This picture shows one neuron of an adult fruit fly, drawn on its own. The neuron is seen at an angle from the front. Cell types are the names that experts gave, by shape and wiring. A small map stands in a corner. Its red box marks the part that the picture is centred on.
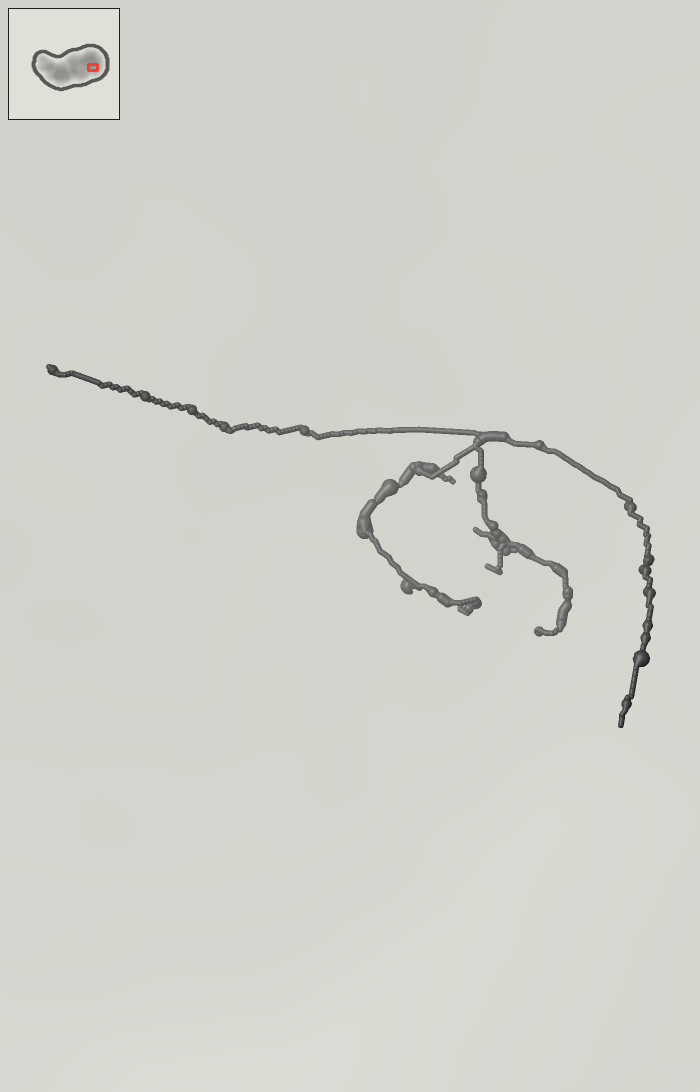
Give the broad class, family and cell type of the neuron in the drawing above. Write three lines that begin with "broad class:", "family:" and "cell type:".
broad class: sensory neuron entering the brain
family: class olfactory
cell type: ORN_VL2p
